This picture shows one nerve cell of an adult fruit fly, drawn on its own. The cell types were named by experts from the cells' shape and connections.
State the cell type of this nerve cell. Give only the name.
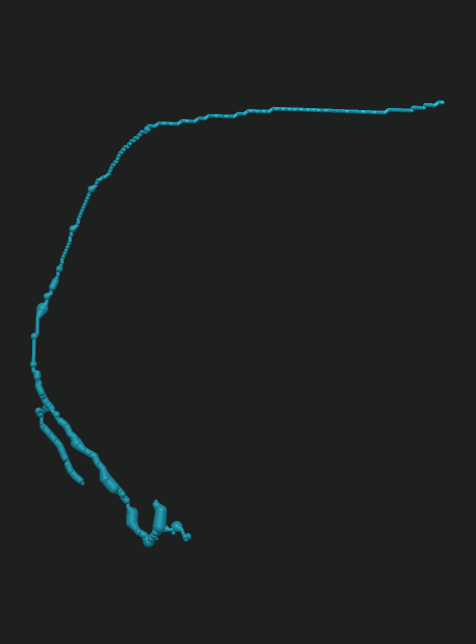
SNxx14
